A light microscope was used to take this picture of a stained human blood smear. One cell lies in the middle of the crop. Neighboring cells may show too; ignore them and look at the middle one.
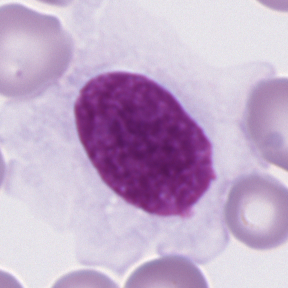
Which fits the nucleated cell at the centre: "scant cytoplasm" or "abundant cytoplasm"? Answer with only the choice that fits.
Abundant cytoplasm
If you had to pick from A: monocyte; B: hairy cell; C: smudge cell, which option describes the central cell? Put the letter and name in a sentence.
Since the cell in the centre is a hairy cell, the correct option is B.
